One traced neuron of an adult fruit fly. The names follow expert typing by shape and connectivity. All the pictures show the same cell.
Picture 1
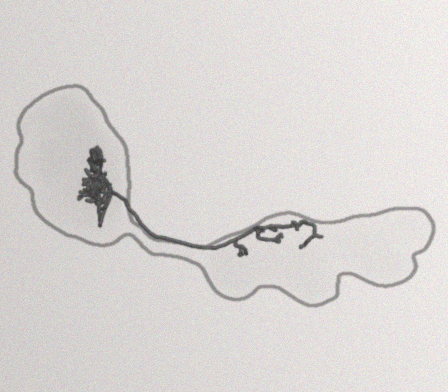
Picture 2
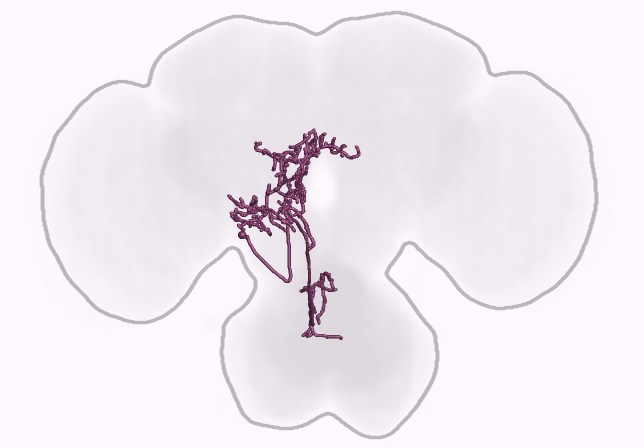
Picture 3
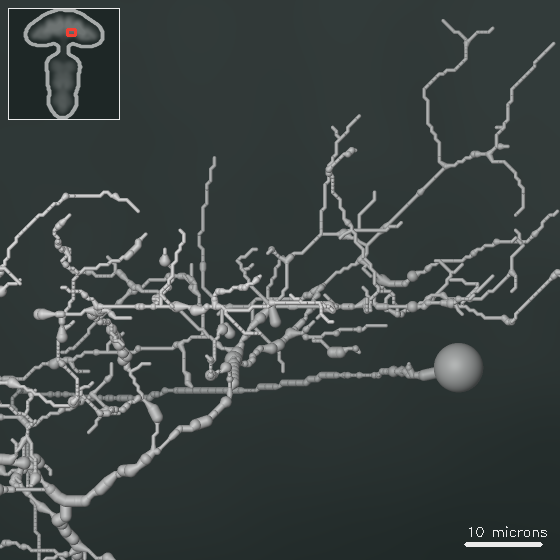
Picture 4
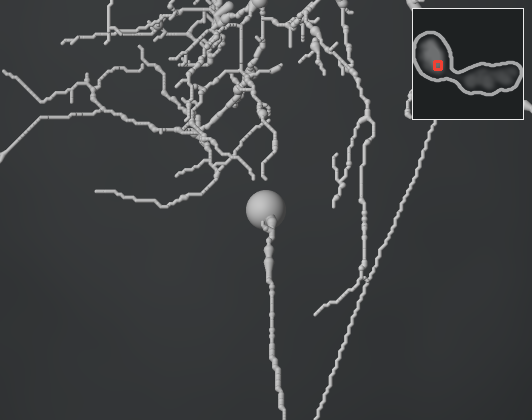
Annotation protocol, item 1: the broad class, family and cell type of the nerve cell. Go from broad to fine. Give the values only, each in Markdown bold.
**descending neuron**, **hemilineage LB12**, **DNg92_a**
